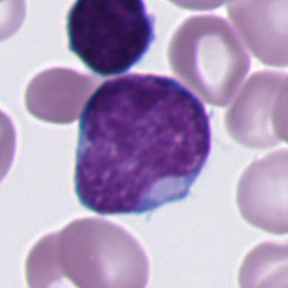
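Myeloblast, at the centre of a stained smear of human peripheral blood. The nucleus fills most of the cell, and its chromatin, looked at closely, is finely stippled purple with no coarse dark clumps. The cytoplasm is scant and pale blue, widest at the lower right of the cell. Along the right edge, fine thread-like projections extend outward.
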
